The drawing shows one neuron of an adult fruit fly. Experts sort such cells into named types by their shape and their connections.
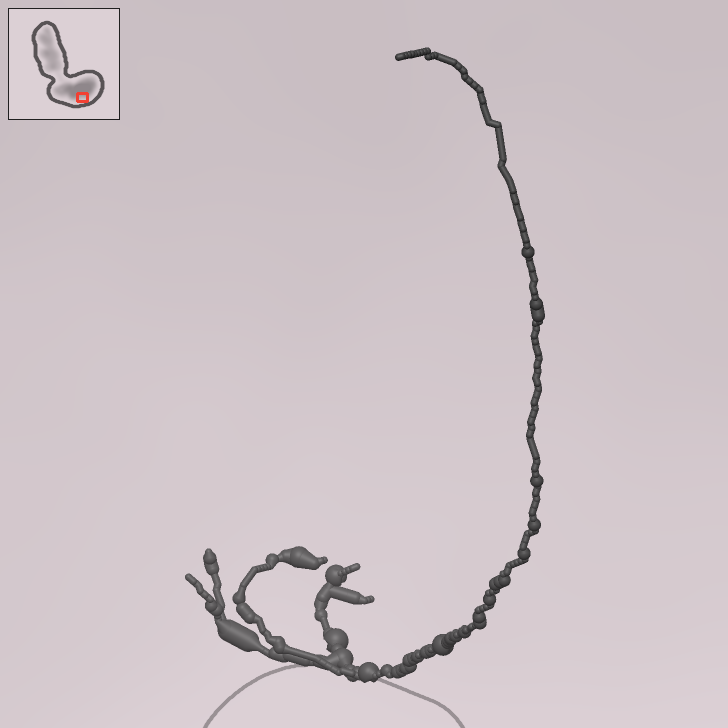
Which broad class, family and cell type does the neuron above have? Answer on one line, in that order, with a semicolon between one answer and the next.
sensory neuron entering the brain; class olfactory; ORN_VA3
